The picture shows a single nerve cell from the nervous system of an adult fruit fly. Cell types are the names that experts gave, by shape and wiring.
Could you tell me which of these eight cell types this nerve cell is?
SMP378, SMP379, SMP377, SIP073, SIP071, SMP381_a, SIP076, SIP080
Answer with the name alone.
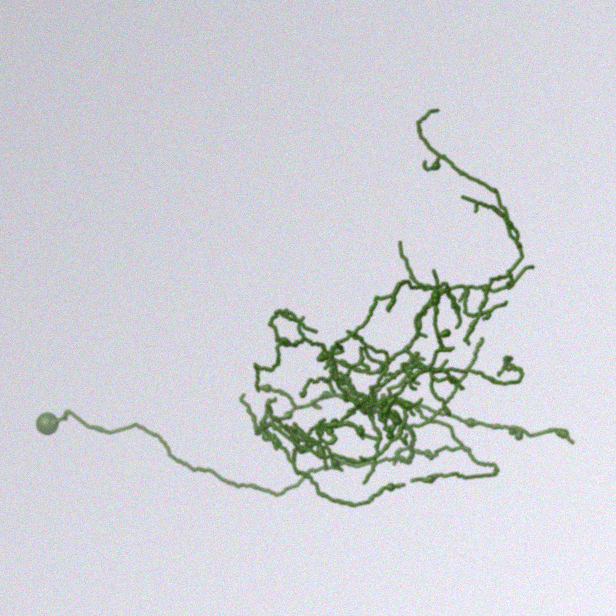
SMP377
